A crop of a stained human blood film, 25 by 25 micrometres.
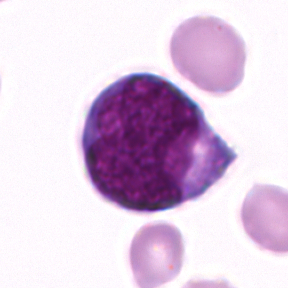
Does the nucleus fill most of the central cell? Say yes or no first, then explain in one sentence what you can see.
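Yes. The nucleus fills most of the cell and sits toward the left side.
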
